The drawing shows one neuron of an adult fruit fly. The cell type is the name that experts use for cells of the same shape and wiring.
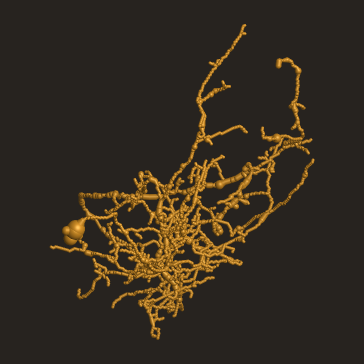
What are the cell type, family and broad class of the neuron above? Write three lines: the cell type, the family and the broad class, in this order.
IN17A055
hemilineage 17A
nerve-cord intrinsic neuron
